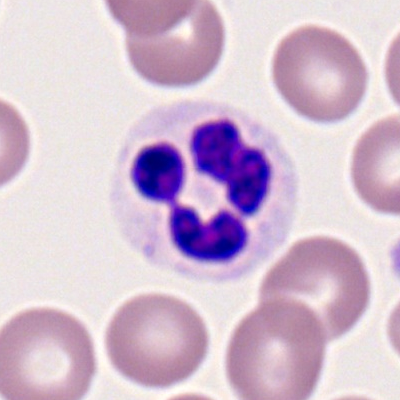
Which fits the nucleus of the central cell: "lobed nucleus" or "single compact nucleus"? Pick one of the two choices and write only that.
Lobed nucleus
